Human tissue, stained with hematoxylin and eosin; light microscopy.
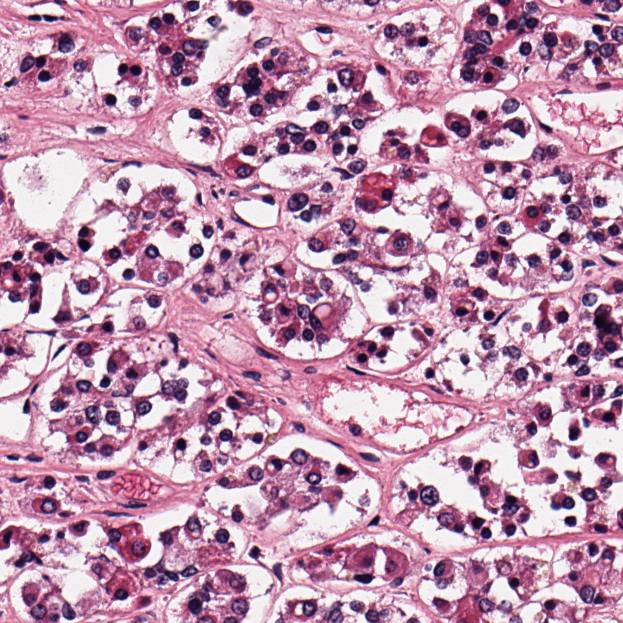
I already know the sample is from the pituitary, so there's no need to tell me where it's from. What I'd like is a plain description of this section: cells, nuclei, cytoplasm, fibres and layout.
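You'll see the whole field broken into rounded to oval nests by thin pink fibrous septa. Inside the nests the cells lie loosely, many looking separate from one another in clear space rather than forming cohesive sheets. Here and there a cell has dense, deep pink cytoplasm that stands out against its paler neighbours. The septa carry scattered elongated spindle-shaped nuclei, clearest toward the centre-left.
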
